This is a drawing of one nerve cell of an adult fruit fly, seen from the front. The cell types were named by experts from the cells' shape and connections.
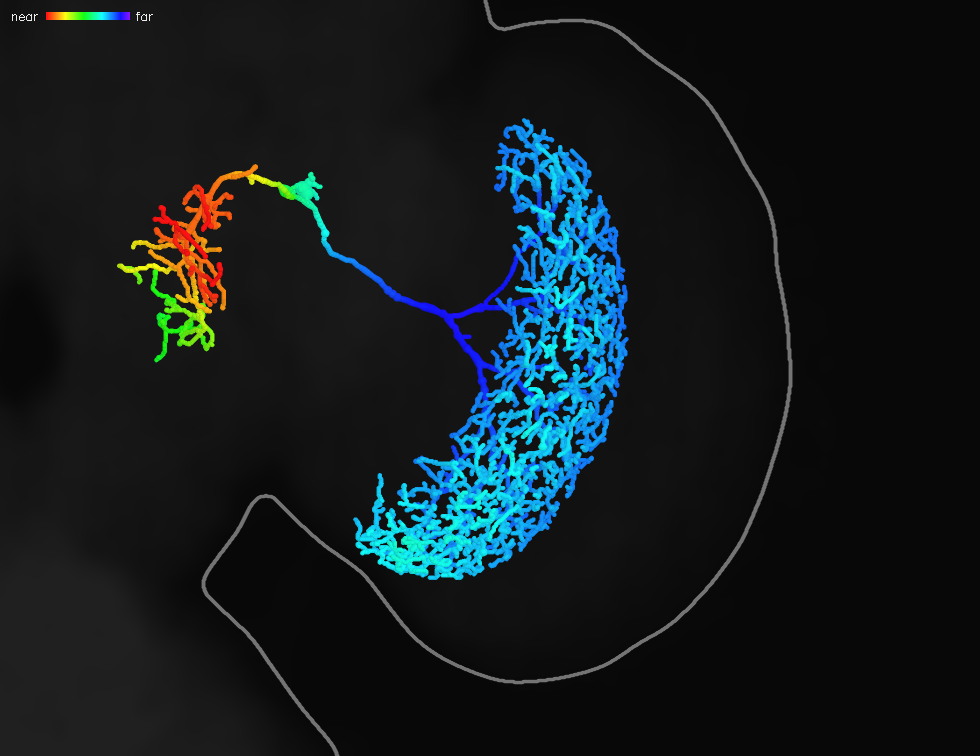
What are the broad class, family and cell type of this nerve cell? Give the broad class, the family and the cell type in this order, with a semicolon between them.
visual projection neuron; LPT; LPT22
